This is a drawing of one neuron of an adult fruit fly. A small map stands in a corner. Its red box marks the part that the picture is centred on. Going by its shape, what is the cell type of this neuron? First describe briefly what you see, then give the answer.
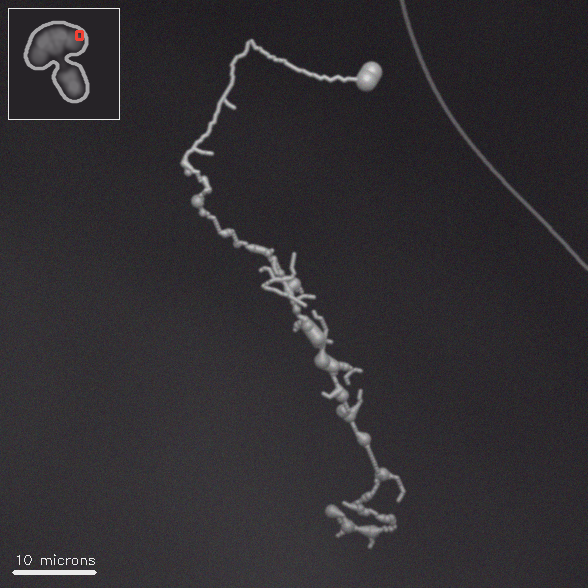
It lies in the brain. The cell body can be seen at the top of the picture. From top to bottom in the picture it spans about 65 microns. This is an optic-lobe intrinsic neuron. The cell type is Dm3c.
